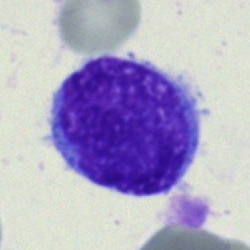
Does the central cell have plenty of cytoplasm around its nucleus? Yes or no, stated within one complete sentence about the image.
No, the cell does not have plenty of cytoplasm; its nucleus fills most of it.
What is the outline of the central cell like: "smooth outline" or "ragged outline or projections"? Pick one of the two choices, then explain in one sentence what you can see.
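Ragged outline or projections. Small fine projections stick out from the upper right edge of the cell.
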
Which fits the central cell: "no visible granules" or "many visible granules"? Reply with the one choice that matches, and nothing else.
No visible granules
